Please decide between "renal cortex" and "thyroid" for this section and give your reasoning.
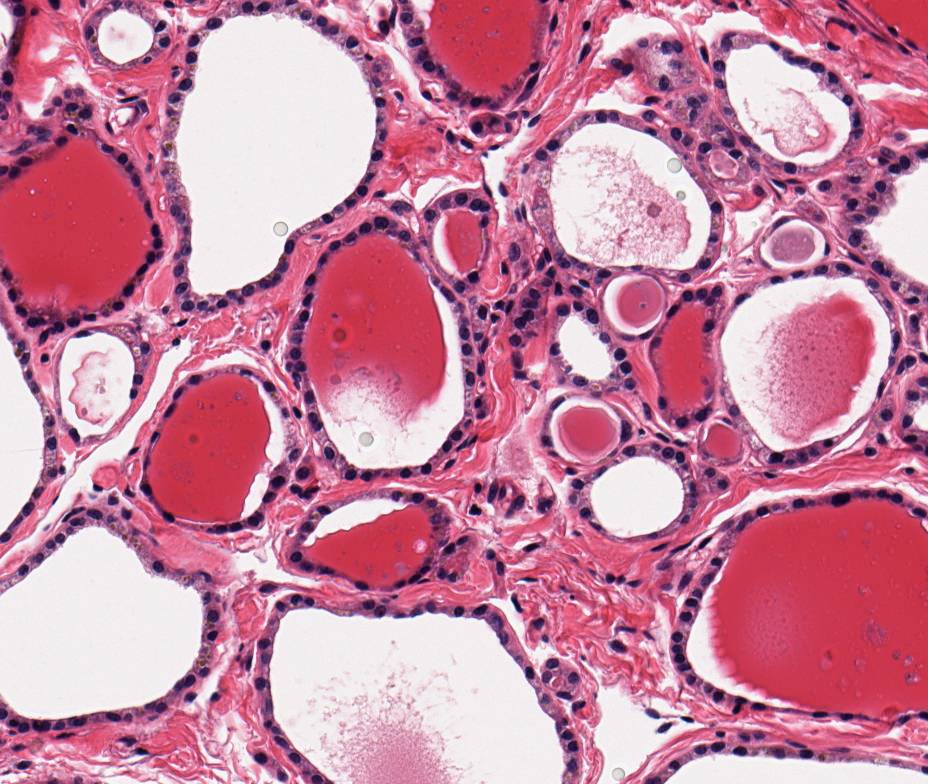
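Thyroid. Follicles lined by one layer of flattened to low cuboidal cells. Lining-cell nuclei small, round, darkly stained. A few small grey round bubble-like artefacts within follicle lumens, upper left and centre left.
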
